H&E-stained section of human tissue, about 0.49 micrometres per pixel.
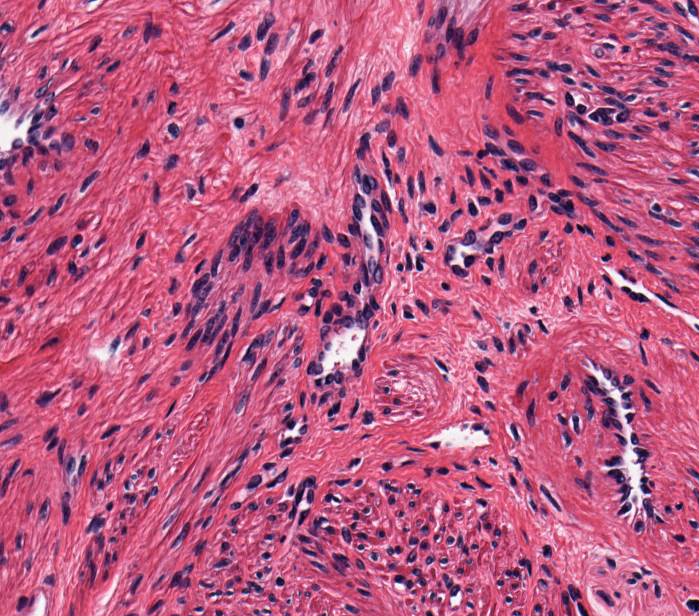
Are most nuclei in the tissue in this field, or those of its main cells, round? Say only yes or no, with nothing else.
No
